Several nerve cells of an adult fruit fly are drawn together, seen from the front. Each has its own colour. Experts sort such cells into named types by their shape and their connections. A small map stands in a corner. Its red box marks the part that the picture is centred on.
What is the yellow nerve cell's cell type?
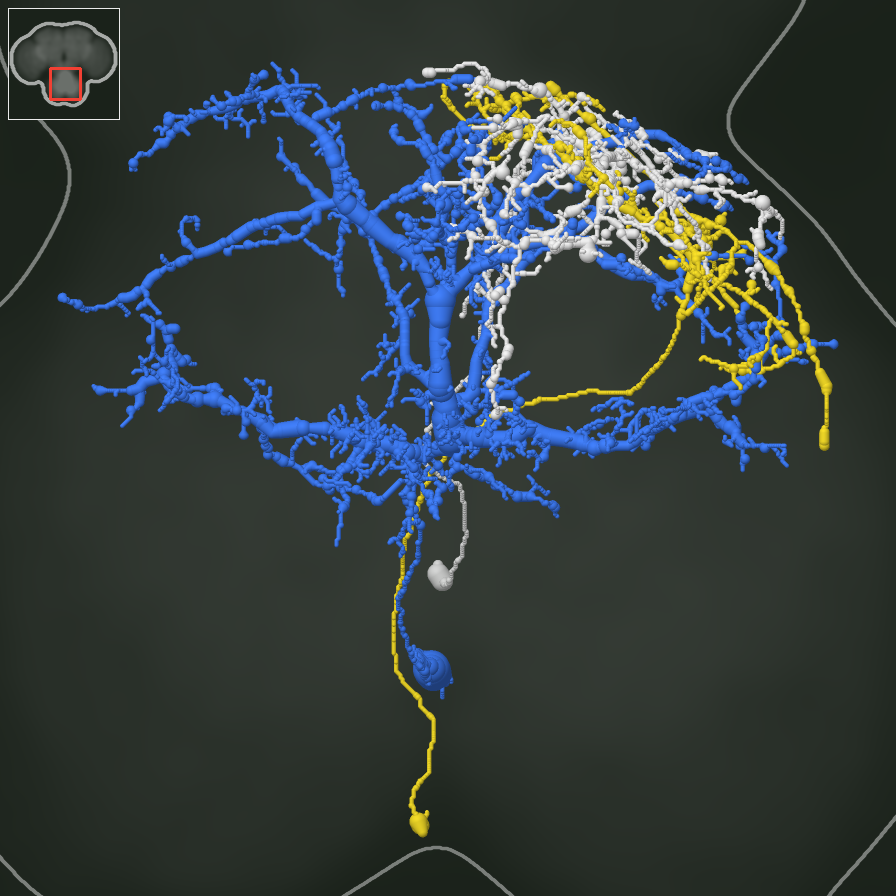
IN06B069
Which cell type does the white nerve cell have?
IN06B066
